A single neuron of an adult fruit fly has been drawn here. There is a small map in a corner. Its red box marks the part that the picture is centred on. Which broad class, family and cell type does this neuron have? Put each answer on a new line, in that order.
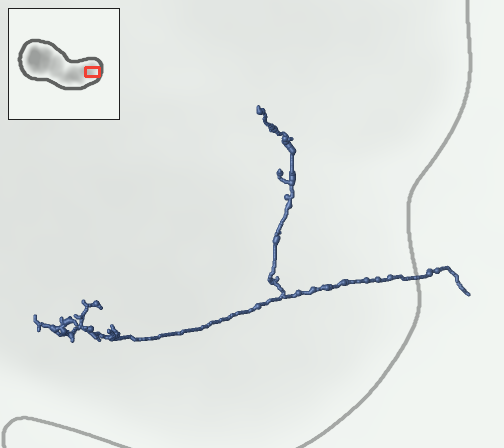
sensory neuron entering the nerve cord
class mechanosensory proprioceptive
SNpp41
